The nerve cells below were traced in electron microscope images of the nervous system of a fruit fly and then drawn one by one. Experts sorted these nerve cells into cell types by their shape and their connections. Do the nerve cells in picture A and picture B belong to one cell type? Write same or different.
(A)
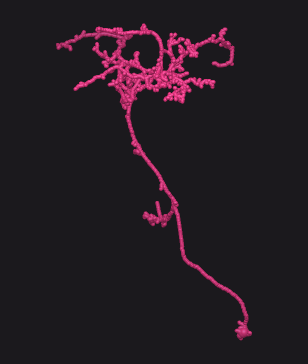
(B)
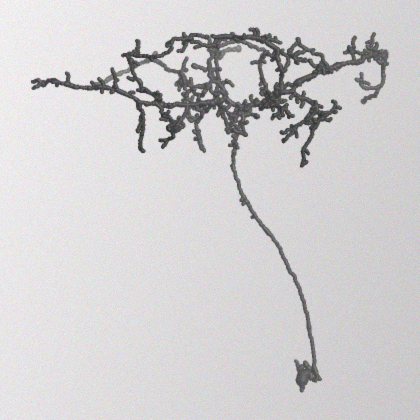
different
